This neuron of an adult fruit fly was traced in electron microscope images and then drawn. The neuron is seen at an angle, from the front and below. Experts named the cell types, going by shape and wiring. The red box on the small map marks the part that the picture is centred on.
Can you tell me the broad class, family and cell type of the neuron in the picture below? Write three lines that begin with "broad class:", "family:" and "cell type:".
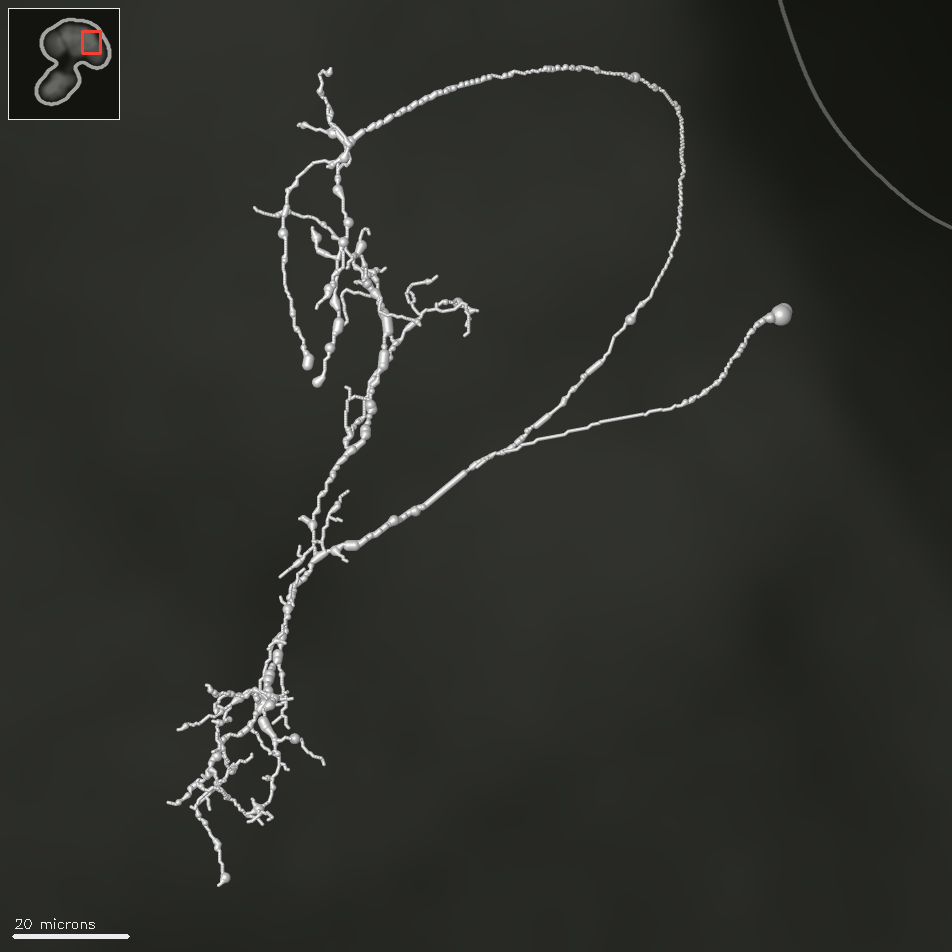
broad class: central-brain intrinsic neuron
family: hemilineage SLPa&l1_lateral
cell type: CB1504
